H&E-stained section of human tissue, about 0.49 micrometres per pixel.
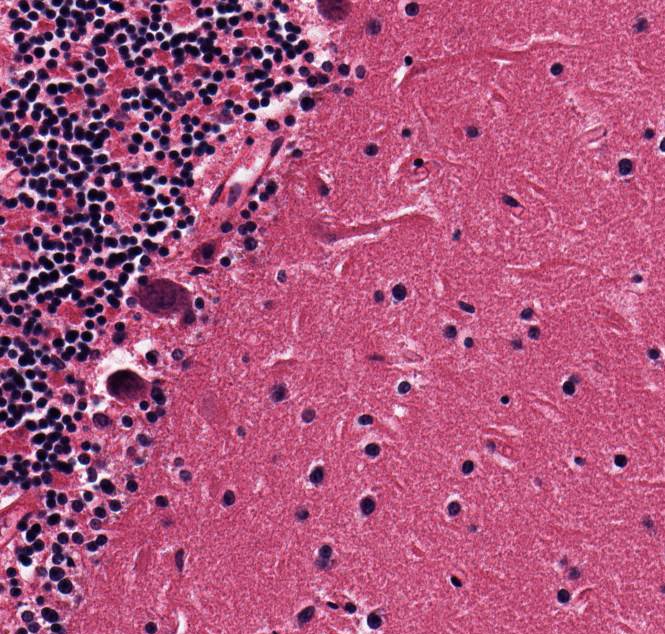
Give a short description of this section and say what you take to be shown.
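First, a dense cellular zone fills the upper left; sparsely nucleated pale pink tissue, the rest. Second, small round dark nuclei with scant cytoplasm pack it. Third, two large neuron cell bodies with abundant purple cytoplasm sit on the border, left side. Last, the name: cerebellum.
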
